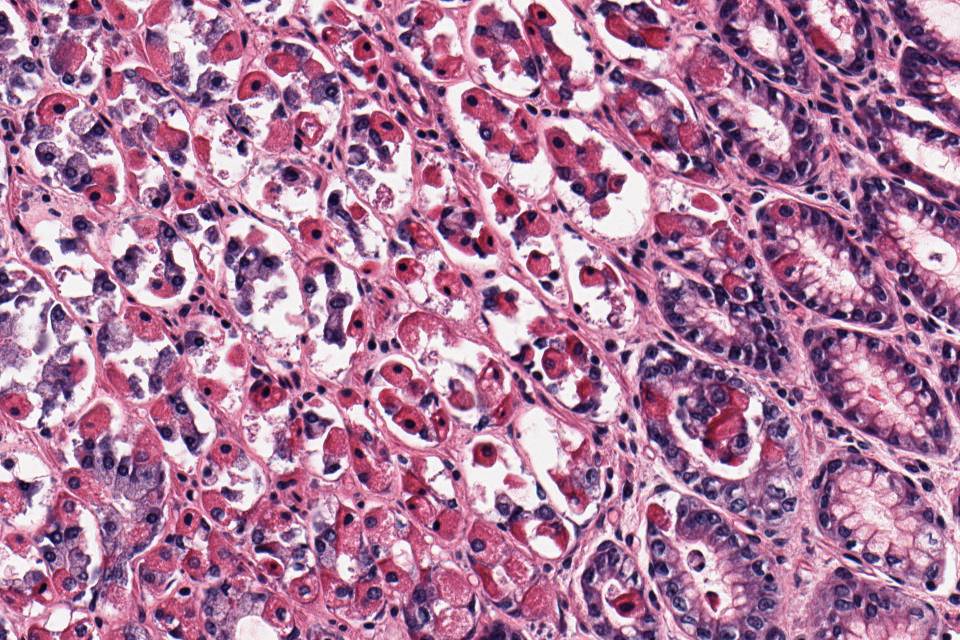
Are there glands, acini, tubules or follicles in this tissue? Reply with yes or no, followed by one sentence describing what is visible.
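Yes. Closely packed glands, cut across or obliquely, fill the whole field with only thin stroma between them.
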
